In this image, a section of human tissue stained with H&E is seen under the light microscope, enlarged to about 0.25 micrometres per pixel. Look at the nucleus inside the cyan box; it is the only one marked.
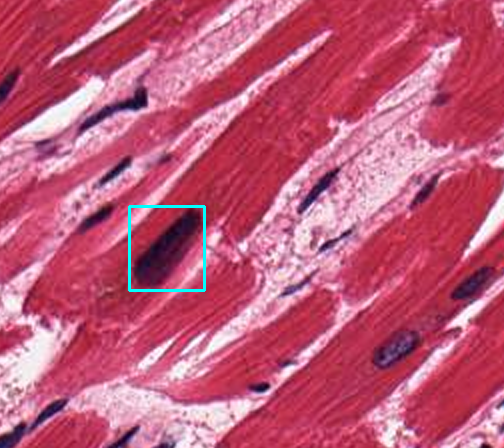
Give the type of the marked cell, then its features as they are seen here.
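The marked cell is a cardiomyocyte. The nucleus is an elongated oval with blunt ends, its long axis running along the length of the fibre. The nucleus is larger and broader than the thin dark nuclei lying in the pale spaces between the fibres, and it is stained deep purple, almost evenly dark throughout. The nucleus sits within the middle of the fibre, surrounded on both sides by cytoplasm. The cytoplasm is abundant, deep pink-red, and shows fine lengthwise streaks running parallel to the nucleus. The cell lies side by side with other parallel pink fibres running diagonally across the field, separated from them by pale, loosely textured spaces.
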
